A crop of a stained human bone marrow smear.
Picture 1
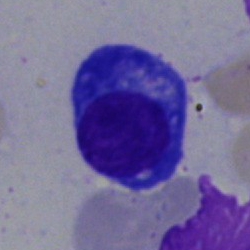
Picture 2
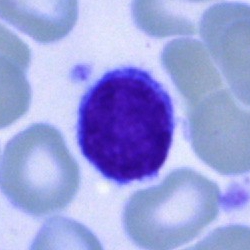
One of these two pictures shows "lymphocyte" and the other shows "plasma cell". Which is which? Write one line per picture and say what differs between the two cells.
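In picture 1 we see a plasma cell: The cytoplasm is abundant and deep blue.
In picture 2 we see a lymphocyte: Cytoplasm is at most a very thin, scarcely visible rim around the nucleus.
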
